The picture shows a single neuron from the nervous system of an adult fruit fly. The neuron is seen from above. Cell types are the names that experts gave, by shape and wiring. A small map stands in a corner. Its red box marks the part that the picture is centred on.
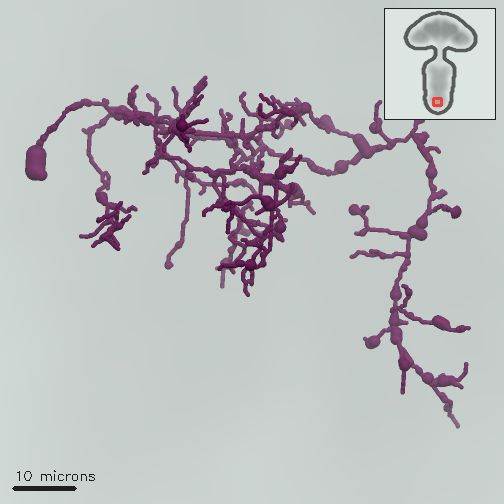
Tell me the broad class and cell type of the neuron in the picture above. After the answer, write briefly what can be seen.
It is a nerve-cord intrinsic neuron. Its cell type is INXXX438. It lies in the nerve cord. From left to right in the picture it spans about 70 microns. Dozens of branch ends can be seen.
